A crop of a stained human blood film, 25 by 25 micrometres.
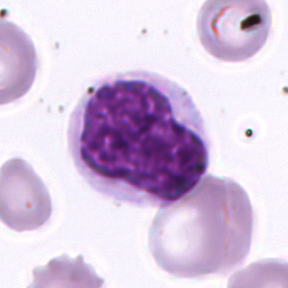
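Metamyelocyte, the central cell in a stained peripheral blood smear. Its irregular nucleus has a shallow indentation along the upper border. Chromatin is coarse and clumped, dark purple with paler streaks between the clumps. No nucleoli are visible, and the cytoplasm shows no distinct granules.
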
